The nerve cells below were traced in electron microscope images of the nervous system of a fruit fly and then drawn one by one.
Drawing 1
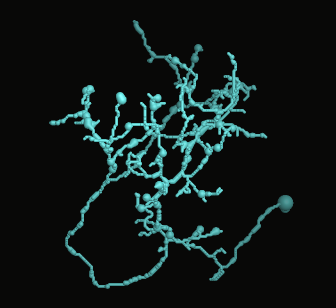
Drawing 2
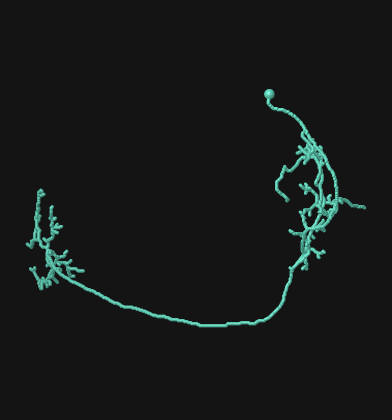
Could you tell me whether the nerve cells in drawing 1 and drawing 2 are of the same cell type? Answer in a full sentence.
They are of different cell types.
